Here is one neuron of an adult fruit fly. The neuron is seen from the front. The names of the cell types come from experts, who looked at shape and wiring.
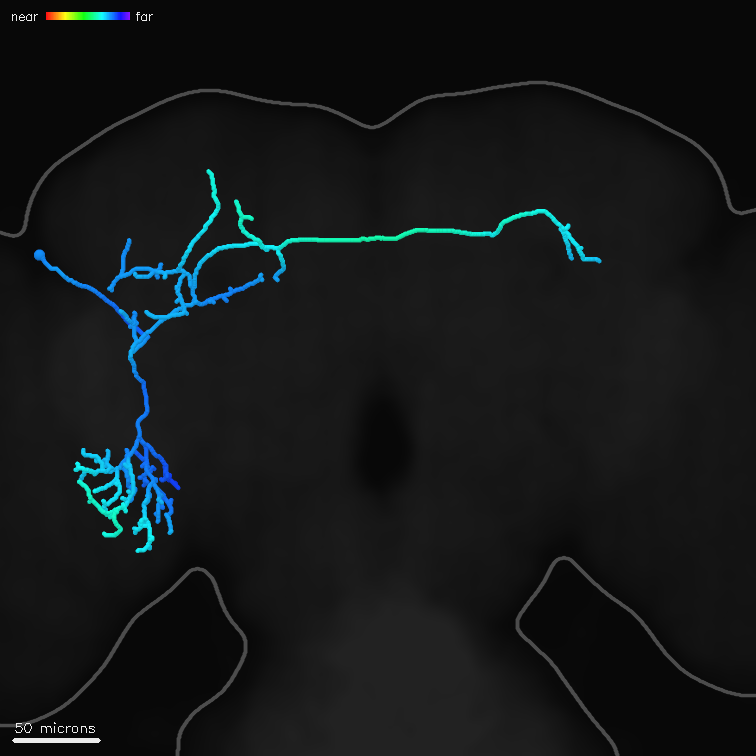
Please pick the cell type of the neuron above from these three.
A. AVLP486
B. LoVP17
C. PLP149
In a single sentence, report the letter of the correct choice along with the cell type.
The neuron is of the LoVP17 cell type, which is option B.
